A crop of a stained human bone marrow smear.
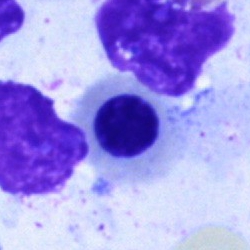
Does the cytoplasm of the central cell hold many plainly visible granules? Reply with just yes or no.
No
